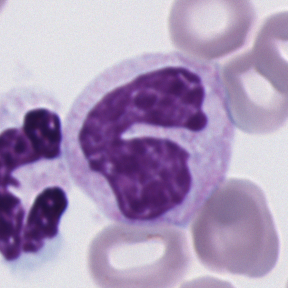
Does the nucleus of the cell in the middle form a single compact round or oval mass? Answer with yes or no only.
No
